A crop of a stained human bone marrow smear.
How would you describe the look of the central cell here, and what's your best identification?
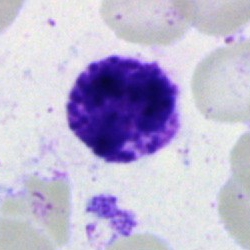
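Dark purple staining fills almost the entire cell, with no clear pale rim of cytoplasm. At the lower right of the cell lies a paler lilac patch bearing purple speckles. No nucleoli are visible within the dark staining, and no clear vacuoles are present. This cell is a basophil.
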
